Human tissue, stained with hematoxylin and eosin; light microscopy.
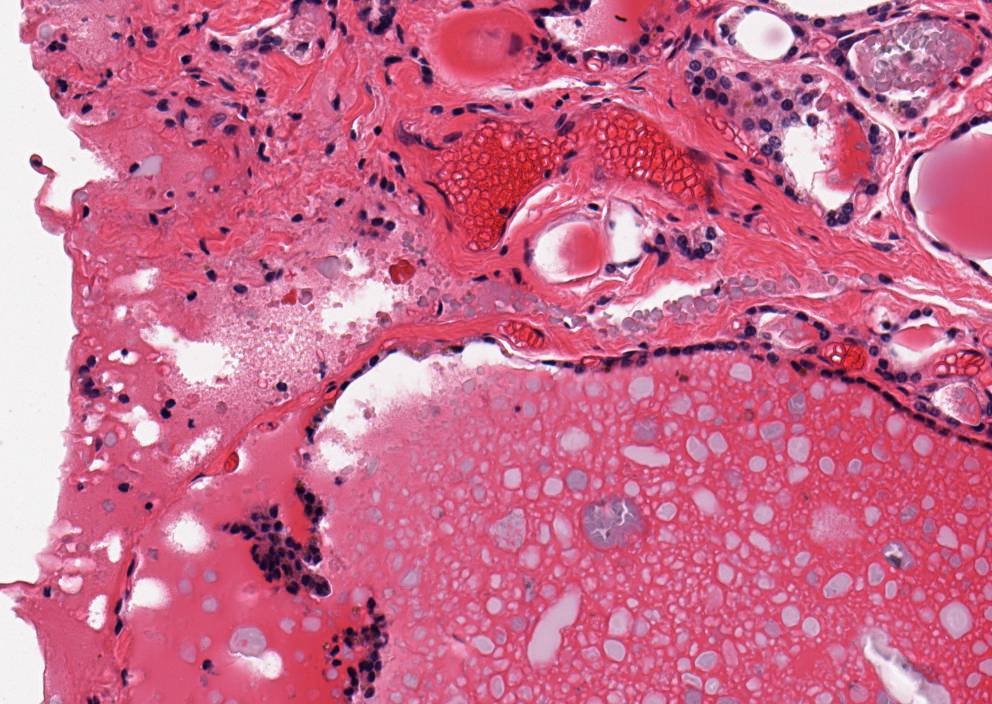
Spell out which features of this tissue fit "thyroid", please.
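It's thyroid, and the upper right is where it looks most like it. Small round spaces there hold homogeneous pink material and are lined by a single layer of cells with dark round nuclei.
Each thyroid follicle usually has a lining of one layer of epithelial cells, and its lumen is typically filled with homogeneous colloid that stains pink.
The large pink mass filling the lower right, below fibrous tissue and small round units, fits less well: it's riddled with many small round clear vacuoles, so it isn't homogeneous. The single row of dark nuclei along its upper border is flattened, too.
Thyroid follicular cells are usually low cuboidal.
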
